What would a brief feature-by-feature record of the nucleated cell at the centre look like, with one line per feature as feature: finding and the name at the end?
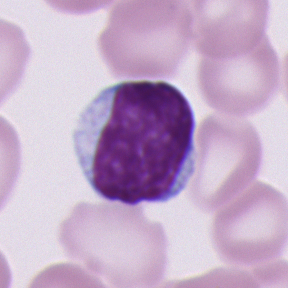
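Outline: round
Nuclear position: off-centre, toward the right side
Nuclear border: small notch along the lower edge
Chromatin: dense and clumped
Name: typical lymphocyte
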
